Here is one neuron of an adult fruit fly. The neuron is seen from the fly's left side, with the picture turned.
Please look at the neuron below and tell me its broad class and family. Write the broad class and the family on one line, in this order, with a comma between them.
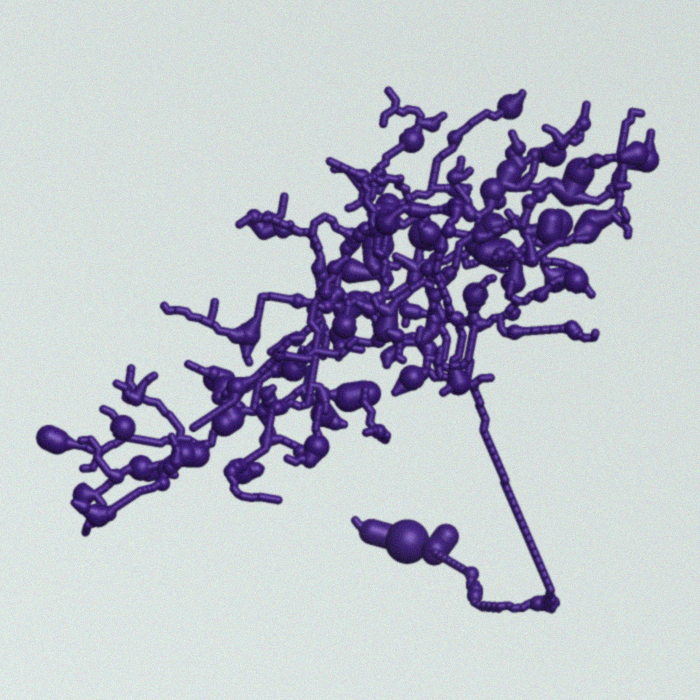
optic-lobe intrinsic neuron, Dm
